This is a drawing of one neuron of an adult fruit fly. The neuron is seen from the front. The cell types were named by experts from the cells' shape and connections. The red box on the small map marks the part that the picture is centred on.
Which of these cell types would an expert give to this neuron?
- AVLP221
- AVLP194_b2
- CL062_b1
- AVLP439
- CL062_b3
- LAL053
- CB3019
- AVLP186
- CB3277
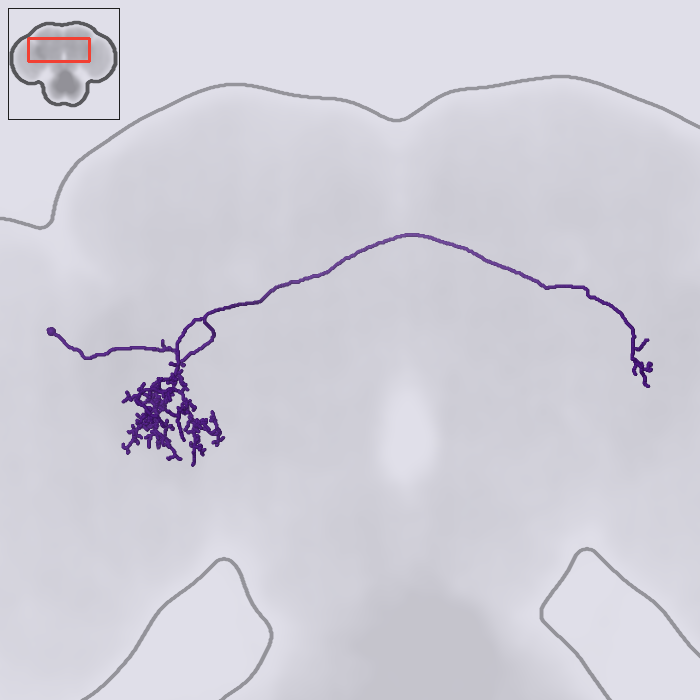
AVLP194_b2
